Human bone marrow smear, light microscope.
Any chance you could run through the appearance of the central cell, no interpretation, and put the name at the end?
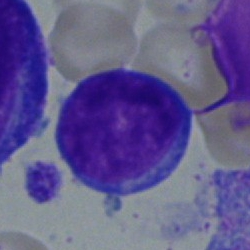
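Look at the outline first: it's round and smooth. There's only a scant rim of cytoplasm, widest along the lower edge, and it stains deep blue. You won't find any granules in it. It's a blast.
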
